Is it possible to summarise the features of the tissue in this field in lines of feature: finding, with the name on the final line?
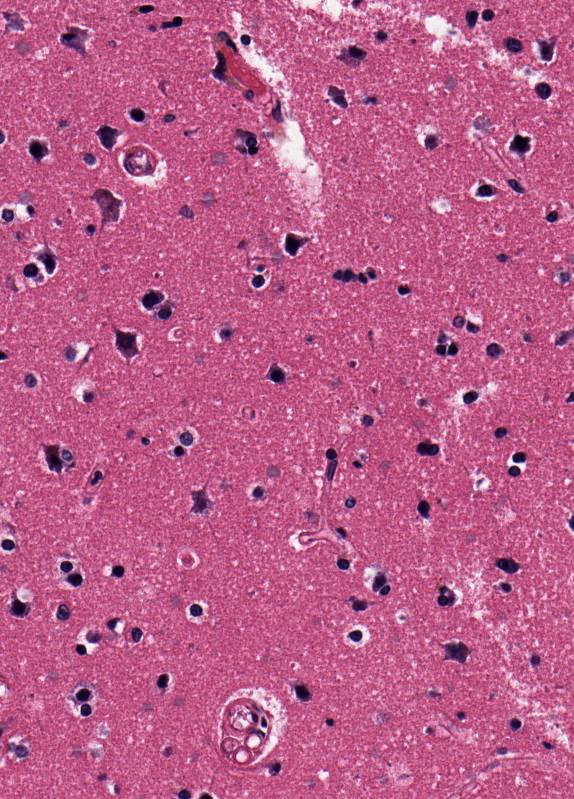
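Background: finely granular, fibrillary pink; cells scattered singly; no glands, tubules or epithelium
Cells: angular, dark shrunken nuclei, dense cytoplasm
Vessel: oblique from top centre; red blood cells at upper end; pale cleft alongside
Bottom centre: round, sharply outlined structure holding several small round bodies
Tissue: cerebral cortex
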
